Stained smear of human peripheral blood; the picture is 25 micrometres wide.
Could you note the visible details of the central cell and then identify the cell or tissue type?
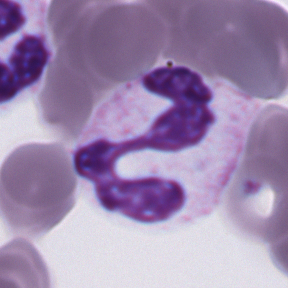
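Nucleus: a single band curving through the cell in an S shape, narrowing at several places along its length. Chromatin dark purple, coarsely clumped. Outline rounded, smooth, no surface projections. Cell: segmented neutrophil.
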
